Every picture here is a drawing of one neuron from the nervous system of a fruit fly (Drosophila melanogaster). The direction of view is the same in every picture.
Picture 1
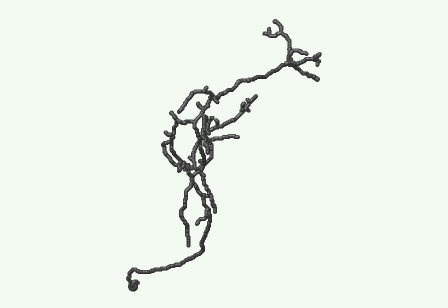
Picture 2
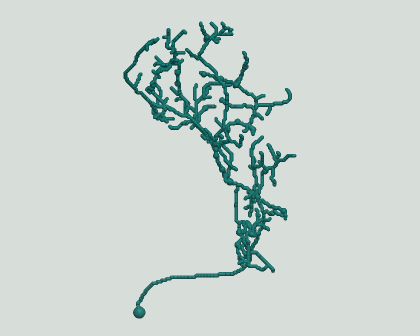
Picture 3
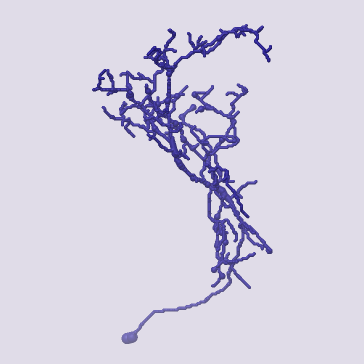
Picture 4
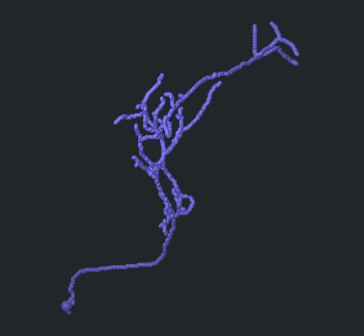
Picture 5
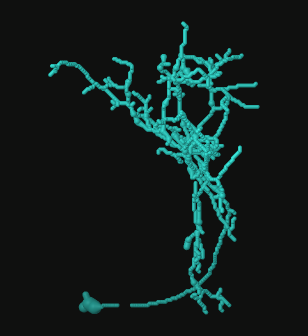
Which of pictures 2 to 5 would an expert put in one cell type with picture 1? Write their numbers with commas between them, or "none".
4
